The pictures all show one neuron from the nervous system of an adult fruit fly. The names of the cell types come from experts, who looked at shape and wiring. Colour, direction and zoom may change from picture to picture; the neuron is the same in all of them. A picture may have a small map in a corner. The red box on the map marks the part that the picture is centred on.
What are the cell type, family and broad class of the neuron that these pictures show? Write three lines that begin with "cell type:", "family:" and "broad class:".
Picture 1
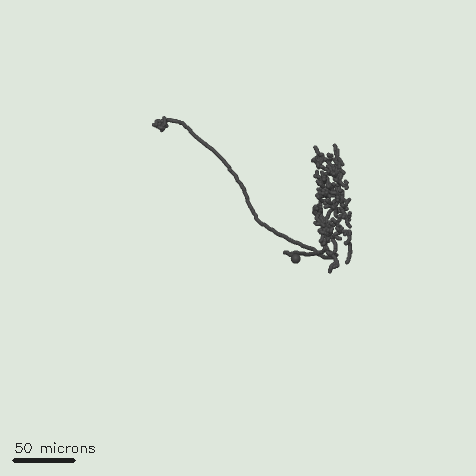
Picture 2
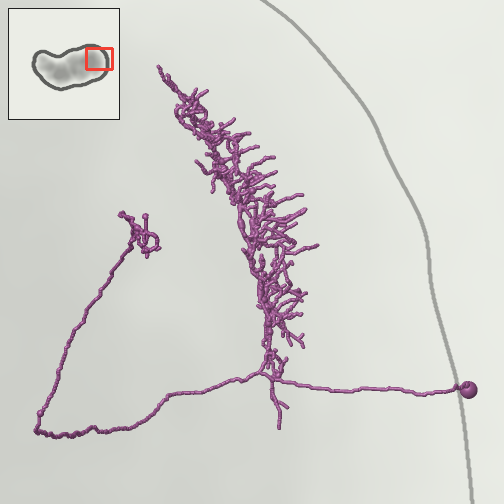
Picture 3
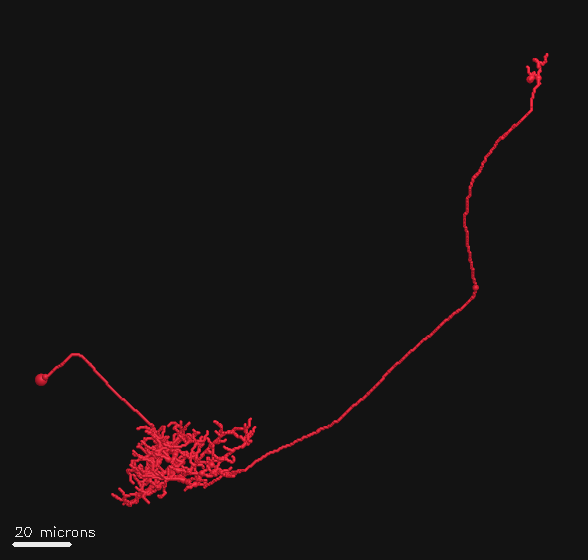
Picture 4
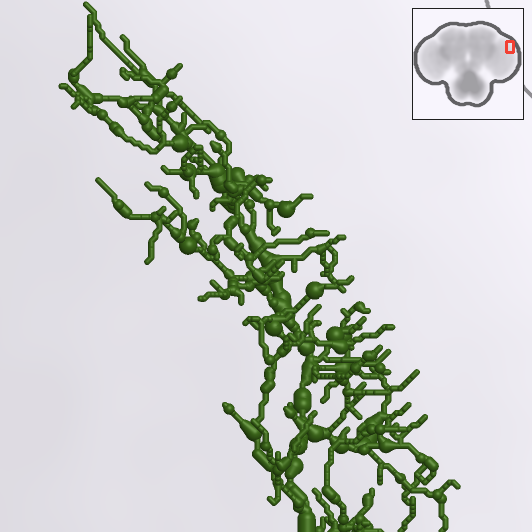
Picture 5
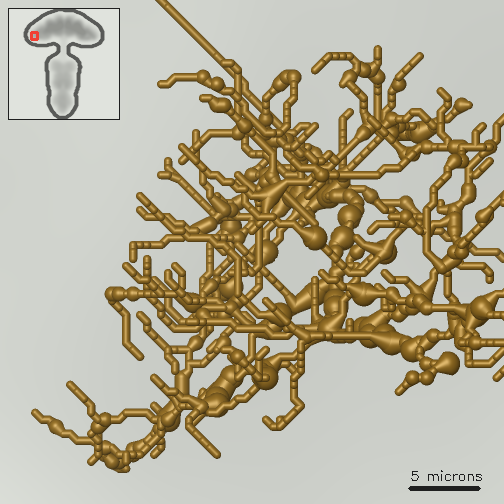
cell type: MeTu3b
family: MeTu
broad class: visual projection neuron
